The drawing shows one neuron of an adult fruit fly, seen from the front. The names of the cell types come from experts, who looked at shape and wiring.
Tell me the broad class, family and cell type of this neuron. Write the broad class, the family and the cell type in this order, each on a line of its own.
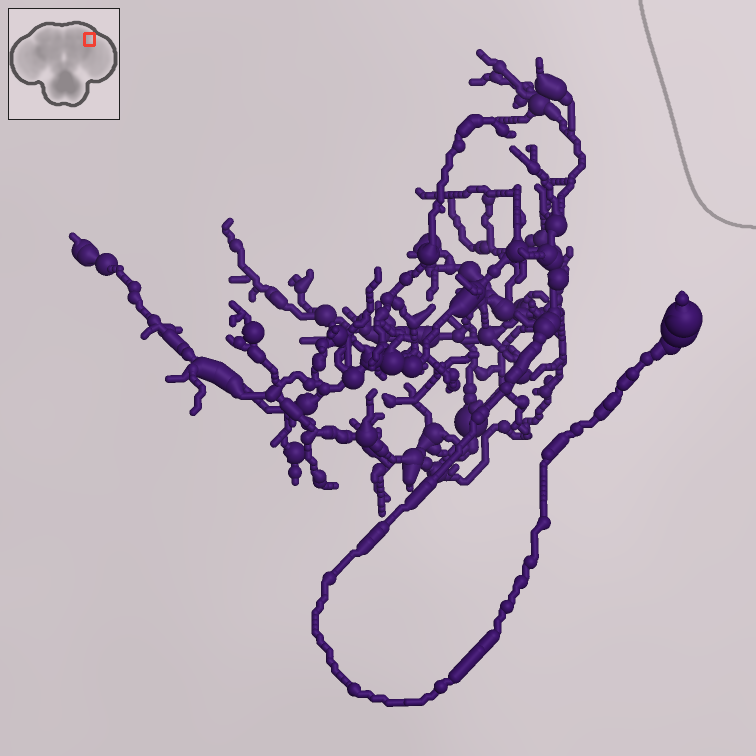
central-brain intrinsic neuron
hemilineage LHl4_dorsal
LHAV4g1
